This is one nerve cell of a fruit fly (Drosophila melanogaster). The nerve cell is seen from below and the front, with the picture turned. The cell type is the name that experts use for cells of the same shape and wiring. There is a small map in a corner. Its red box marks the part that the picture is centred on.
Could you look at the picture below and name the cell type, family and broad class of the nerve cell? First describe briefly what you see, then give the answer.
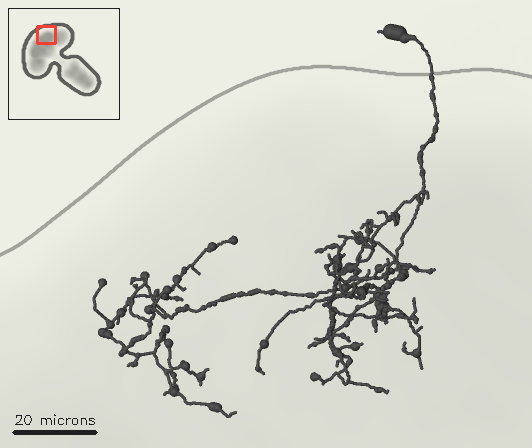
It is in the brain and does not reach the nerve cord. The cell body is at the upper right of the picture. Dozens of branch ends can be seen. The cell type is AVLP026. The family is hemilineage SLPal2. Its broad class is central-brain intrinsic neuron.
